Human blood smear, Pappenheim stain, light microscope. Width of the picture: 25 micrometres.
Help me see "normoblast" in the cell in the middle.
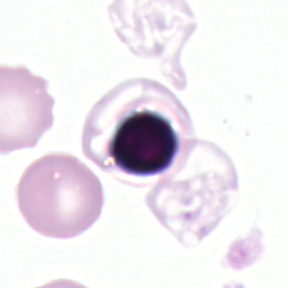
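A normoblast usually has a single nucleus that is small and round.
Point one: this nucleus is round in outline and about 5 micrometres across.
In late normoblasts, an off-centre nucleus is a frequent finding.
Point two: here the nucleus is shifted toward the lower right of the cell.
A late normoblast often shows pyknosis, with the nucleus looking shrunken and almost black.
Point three: the nucleus is stained an almost uniform, very dark purple-black, with little visible internal structure and no nucleoli in view. Point four: the cell outline is roughly round and smooth, without surface projections.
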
